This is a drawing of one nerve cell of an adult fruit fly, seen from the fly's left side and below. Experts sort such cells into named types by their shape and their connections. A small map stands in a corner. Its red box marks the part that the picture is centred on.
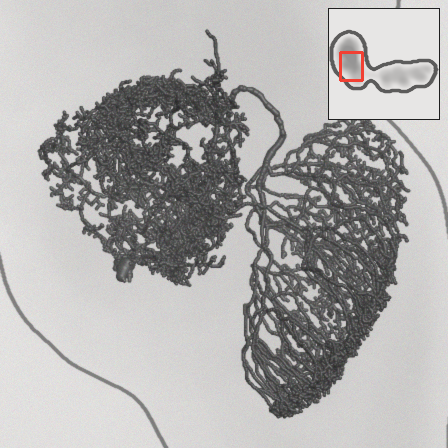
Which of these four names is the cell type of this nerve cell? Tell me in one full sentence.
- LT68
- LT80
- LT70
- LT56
This nerve cell is typed as LT56.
